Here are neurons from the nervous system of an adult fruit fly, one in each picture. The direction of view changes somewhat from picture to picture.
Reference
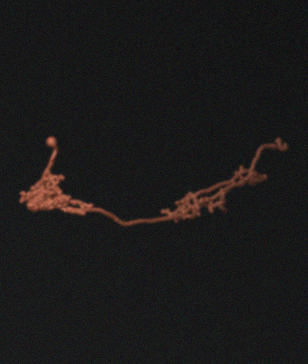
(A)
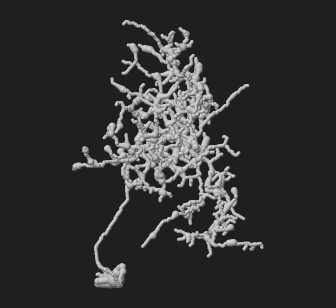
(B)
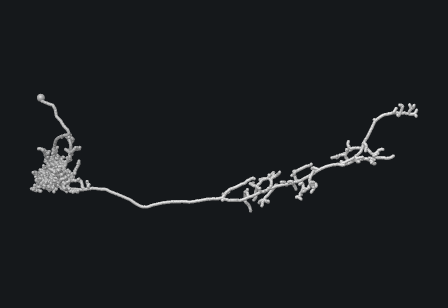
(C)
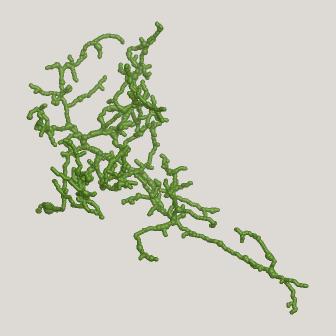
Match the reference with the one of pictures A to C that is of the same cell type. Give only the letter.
B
